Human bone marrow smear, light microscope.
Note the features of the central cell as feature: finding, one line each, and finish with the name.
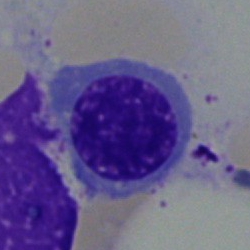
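Outline: roughly round
Chromatin: dark purple, dotted with many small pale spots
Granules: none visible in the cytoplasm
Vacuoles: none visible in the cytoplasm
Name: erythroblast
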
